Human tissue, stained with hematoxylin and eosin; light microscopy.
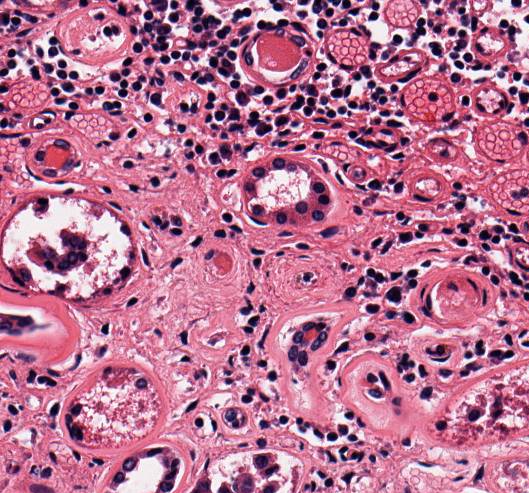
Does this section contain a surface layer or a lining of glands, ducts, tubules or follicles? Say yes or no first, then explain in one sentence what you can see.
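Yes. Many tubules are surrounded by a thick, pink, glassy membrane around their epithelial lining.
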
